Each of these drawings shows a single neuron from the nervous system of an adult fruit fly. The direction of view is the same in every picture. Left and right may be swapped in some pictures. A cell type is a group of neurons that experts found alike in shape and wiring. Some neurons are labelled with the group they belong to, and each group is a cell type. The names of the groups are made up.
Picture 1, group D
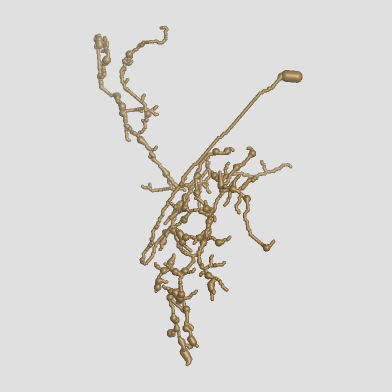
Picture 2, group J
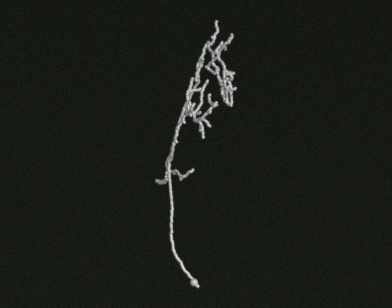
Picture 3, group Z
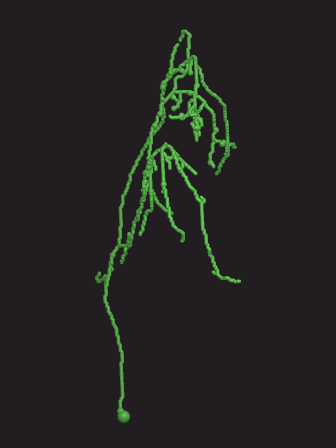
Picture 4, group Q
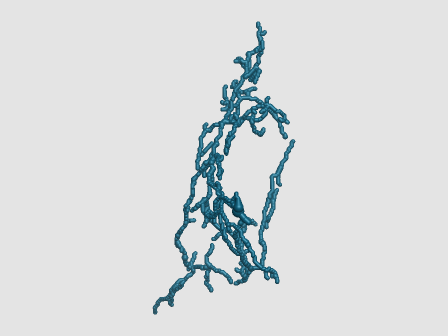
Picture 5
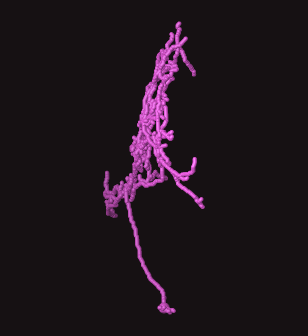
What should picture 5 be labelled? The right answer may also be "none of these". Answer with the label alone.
none of these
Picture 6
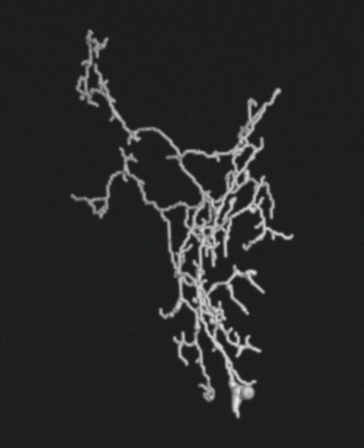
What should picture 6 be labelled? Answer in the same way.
group D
